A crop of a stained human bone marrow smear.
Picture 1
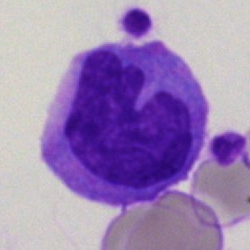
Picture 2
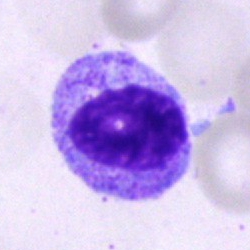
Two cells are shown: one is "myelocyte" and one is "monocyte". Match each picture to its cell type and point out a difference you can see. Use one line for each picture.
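Picture 1 is a monocyte. No distinct granules are visible in the cytoplasm.
Picture 2 is a myelocyte. The cytoplasm is dotted with fine purple granules.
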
